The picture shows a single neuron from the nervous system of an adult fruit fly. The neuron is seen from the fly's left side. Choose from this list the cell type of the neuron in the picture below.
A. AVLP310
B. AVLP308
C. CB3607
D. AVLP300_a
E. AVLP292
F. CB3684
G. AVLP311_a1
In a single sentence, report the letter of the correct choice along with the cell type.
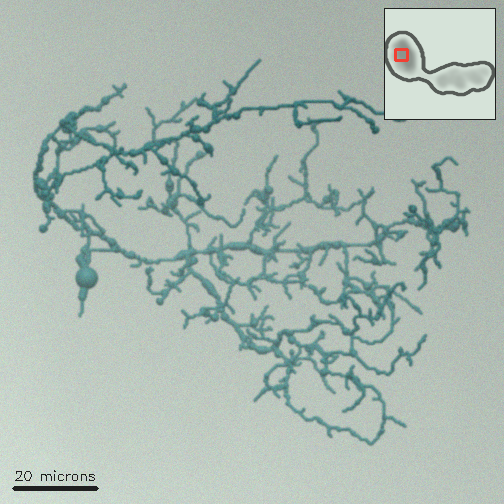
The neuron is sorted into cell type AVLP292, option E.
